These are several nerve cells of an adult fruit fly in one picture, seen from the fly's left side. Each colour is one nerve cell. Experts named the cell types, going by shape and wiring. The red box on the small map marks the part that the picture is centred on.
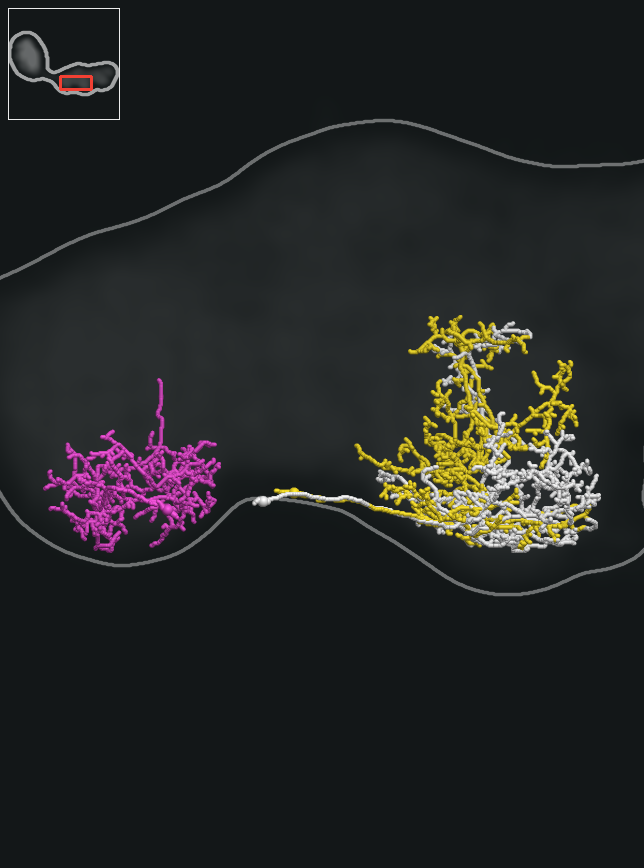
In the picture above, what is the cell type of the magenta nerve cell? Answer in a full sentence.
The cell type is IN13B026.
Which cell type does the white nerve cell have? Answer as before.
The cell type is IN13B027.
